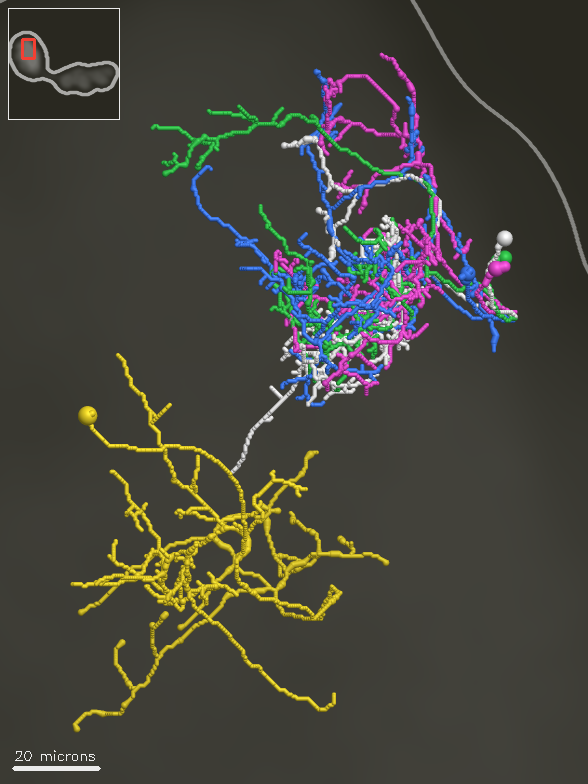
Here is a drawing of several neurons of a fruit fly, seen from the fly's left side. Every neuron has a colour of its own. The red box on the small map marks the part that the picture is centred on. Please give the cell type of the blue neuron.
LHPV4b7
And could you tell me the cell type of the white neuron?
LHPV4g1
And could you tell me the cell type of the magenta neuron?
LHPV4g2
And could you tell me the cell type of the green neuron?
LHPV4b2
